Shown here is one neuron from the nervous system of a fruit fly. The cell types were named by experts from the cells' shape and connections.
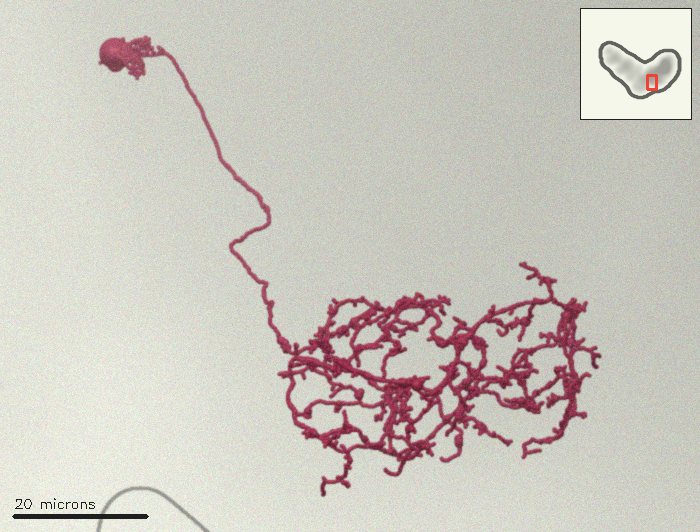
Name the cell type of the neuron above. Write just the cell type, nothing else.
CB1613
